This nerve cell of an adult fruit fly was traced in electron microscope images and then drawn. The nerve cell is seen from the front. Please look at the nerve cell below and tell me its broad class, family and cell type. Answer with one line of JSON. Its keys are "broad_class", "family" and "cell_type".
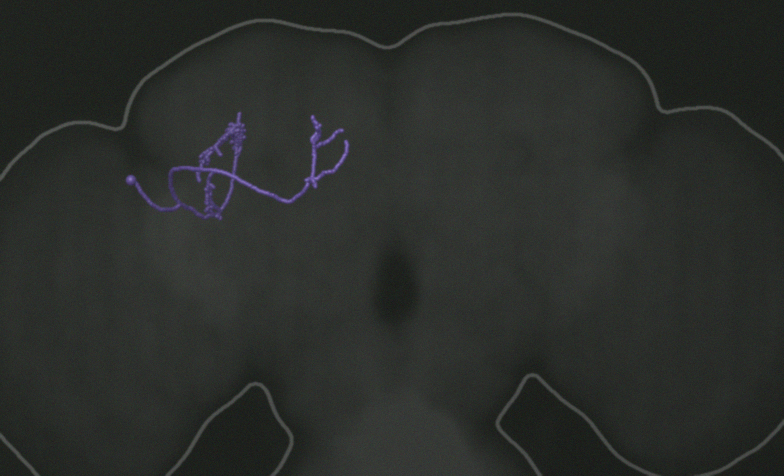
{"broad_class": "central-brain intrinsic neuron", "family": "hemilineage SLPa&l1_lateral", "cell_type": "PLP048"}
